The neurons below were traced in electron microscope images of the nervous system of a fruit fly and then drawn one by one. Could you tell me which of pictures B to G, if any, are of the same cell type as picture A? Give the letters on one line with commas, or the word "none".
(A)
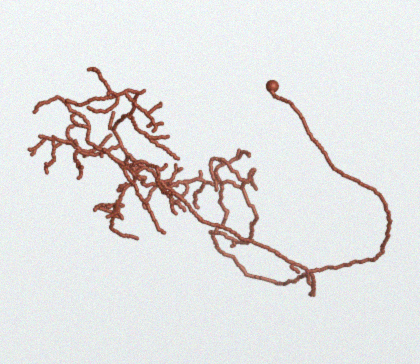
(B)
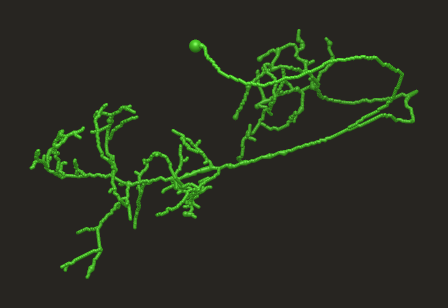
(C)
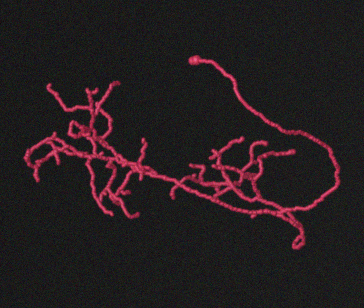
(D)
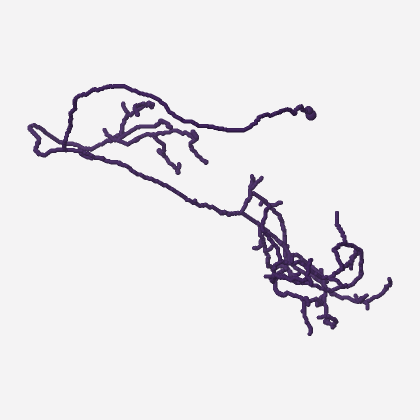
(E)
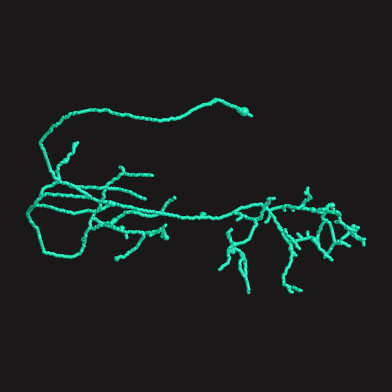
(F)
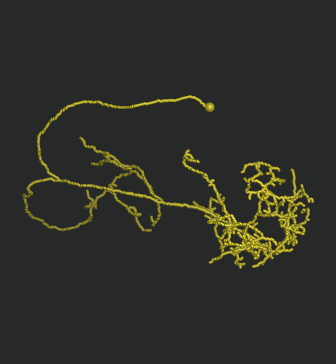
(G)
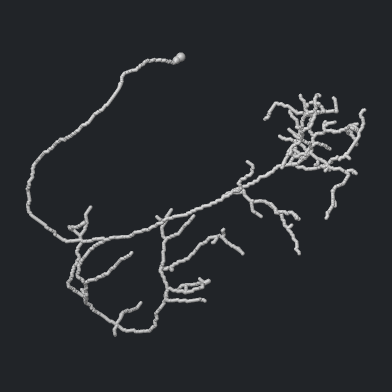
C, E, G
